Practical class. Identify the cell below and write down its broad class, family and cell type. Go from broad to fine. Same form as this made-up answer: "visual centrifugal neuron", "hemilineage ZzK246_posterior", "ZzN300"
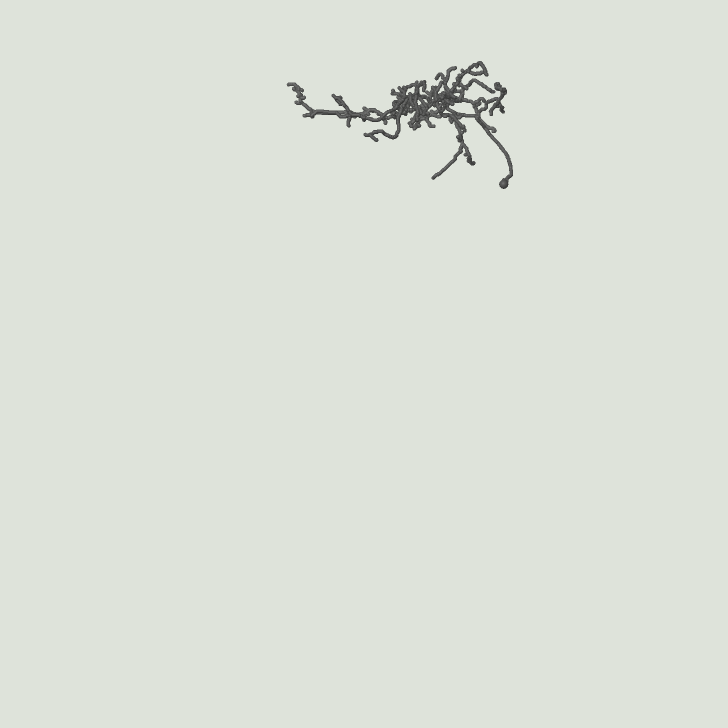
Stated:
"nerve-cord intrinsic neuron", "hemilineage 20A.22A", "IN20A.22A012"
